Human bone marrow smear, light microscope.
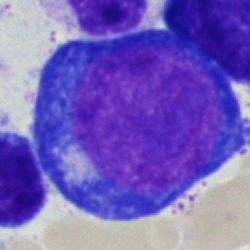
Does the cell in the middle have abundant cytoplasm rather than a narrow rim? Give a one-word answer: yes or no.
No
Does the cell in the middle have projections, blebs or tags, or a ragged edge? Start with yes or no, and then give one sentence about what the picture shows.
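No. The cell outline is rounded with a smooth edge.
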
